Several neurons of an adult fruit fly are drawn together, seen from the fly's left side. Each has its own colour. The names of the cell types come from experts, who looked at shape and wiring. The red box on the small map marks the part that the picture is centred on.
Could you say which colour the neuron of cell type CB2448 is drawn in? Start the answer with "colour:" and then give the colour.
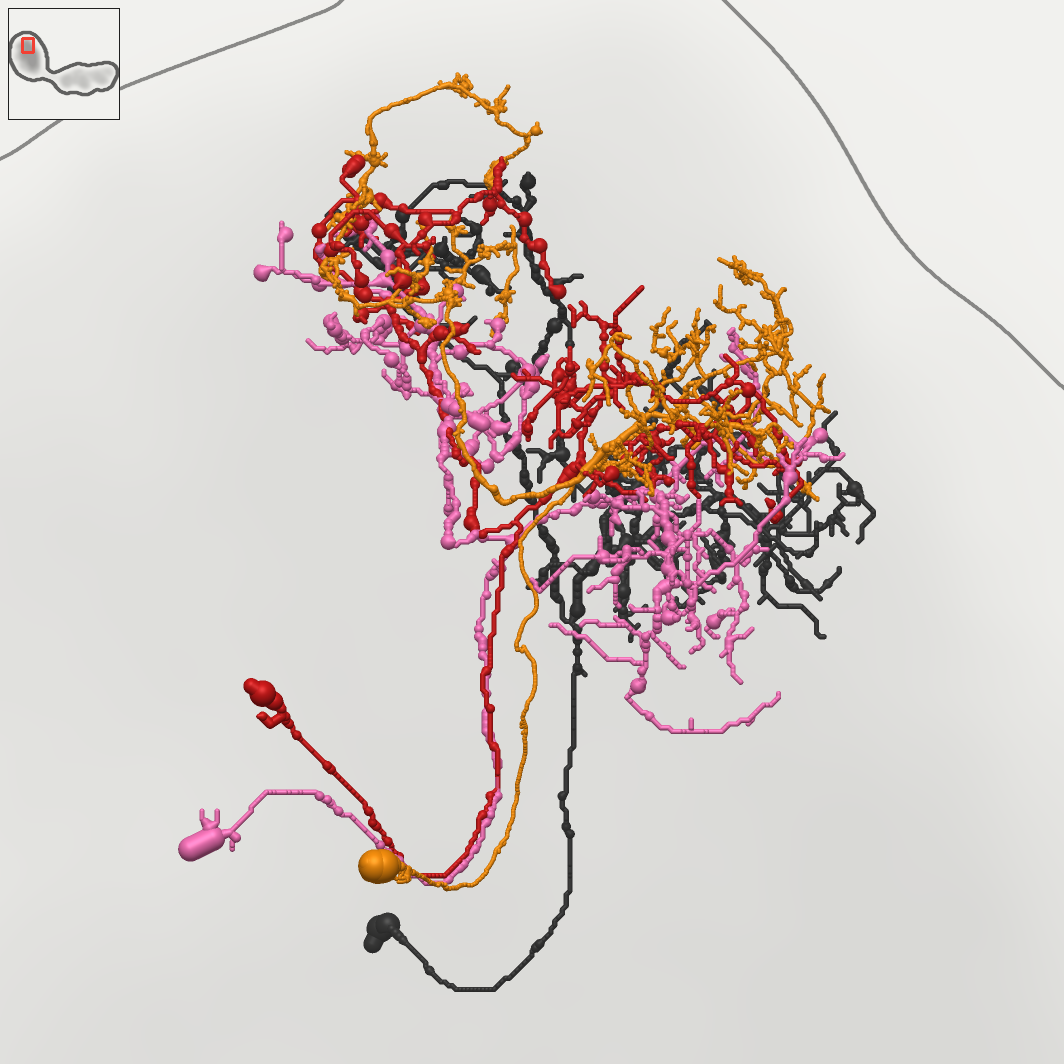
colour: red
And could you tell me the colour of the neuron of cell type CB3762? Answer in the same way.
colour: pink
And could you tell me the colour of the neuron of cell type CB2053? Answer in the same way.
colour: black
